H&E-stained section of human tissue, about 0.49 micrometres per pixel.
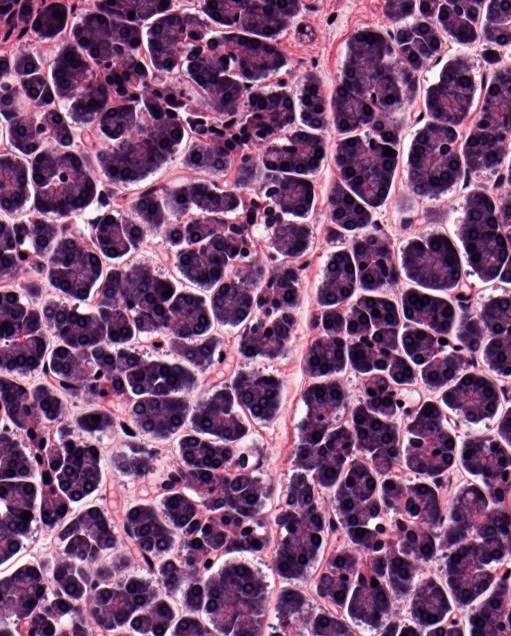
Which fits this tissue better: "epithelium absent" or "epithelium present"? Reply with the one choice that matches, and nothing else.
Epithelium present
